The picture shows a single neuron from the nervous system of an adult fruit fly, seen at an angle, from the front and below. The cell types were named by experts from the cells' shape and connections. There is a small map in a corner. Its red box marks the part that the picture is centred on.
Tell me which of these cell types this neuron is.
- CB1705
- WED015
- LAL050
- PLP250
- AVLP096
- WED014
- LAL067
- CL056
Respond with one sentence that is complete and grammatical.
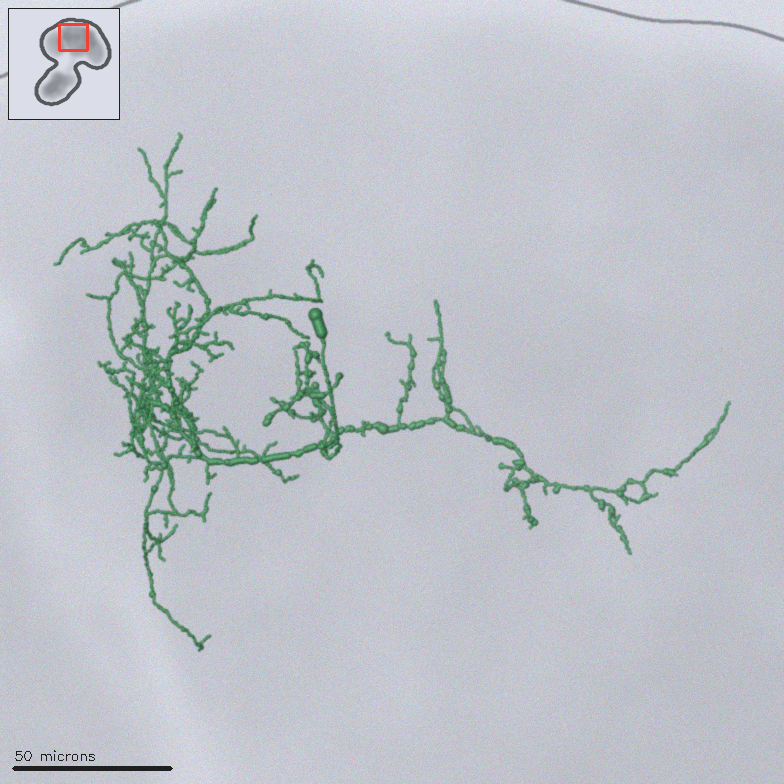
This neuron is of the type AVLP096.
